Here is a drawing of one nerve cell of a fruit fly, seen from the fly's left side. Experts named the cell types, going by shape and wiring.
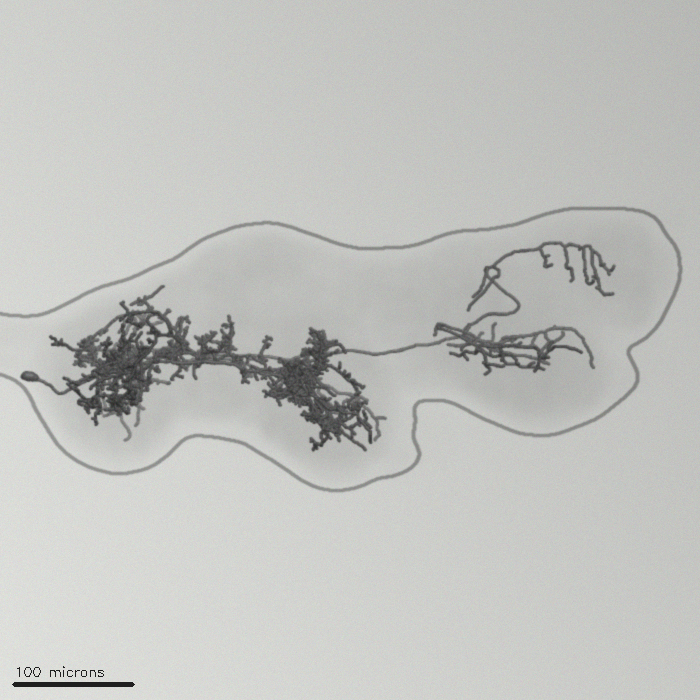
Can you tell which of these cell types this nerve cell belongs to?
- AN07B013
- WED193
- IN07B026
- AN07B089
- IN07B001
IN07B001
